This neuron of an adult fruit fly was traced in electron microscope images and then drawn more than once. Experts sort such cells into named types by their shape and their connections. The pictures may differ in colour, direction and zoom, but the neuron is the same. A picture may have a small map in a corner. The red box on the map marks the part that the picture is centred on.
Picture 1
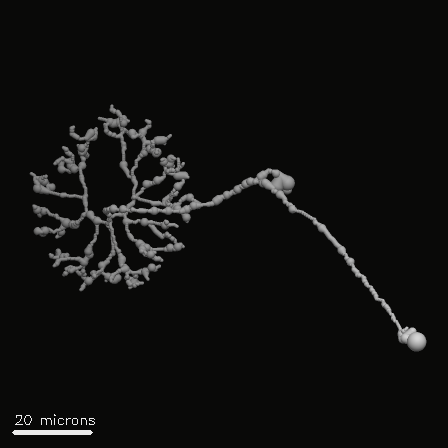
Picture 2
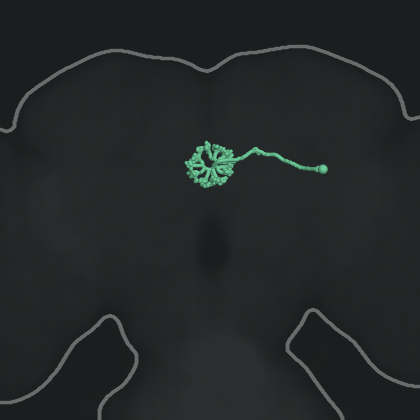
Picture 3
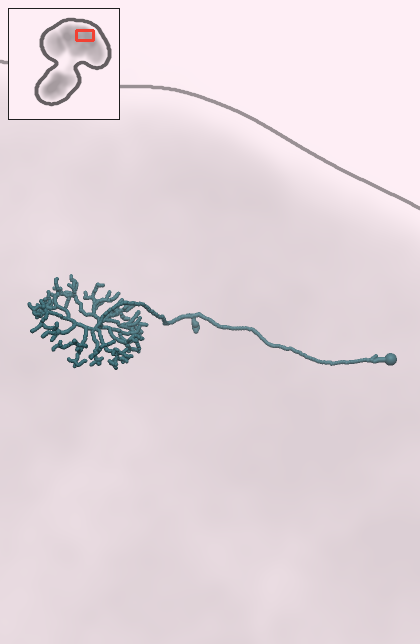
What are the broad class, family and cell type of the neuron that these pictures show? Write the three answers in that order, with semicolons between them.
central-brain intrinsic neuron; hemilineage EBa1; ER2_b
